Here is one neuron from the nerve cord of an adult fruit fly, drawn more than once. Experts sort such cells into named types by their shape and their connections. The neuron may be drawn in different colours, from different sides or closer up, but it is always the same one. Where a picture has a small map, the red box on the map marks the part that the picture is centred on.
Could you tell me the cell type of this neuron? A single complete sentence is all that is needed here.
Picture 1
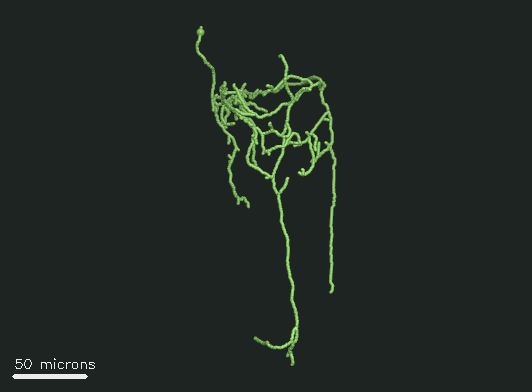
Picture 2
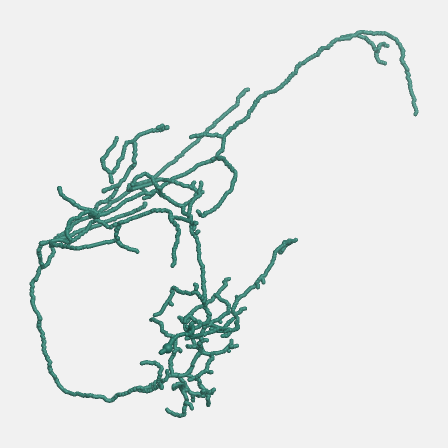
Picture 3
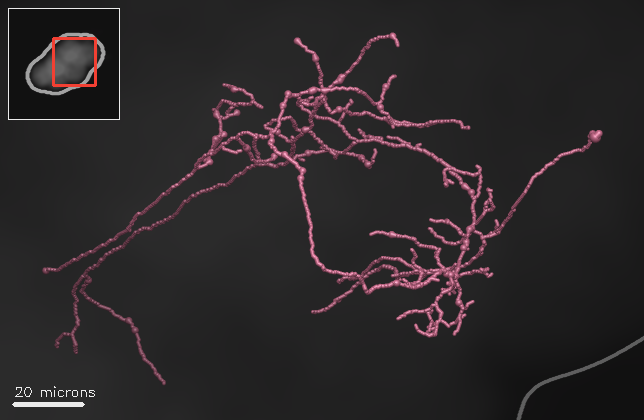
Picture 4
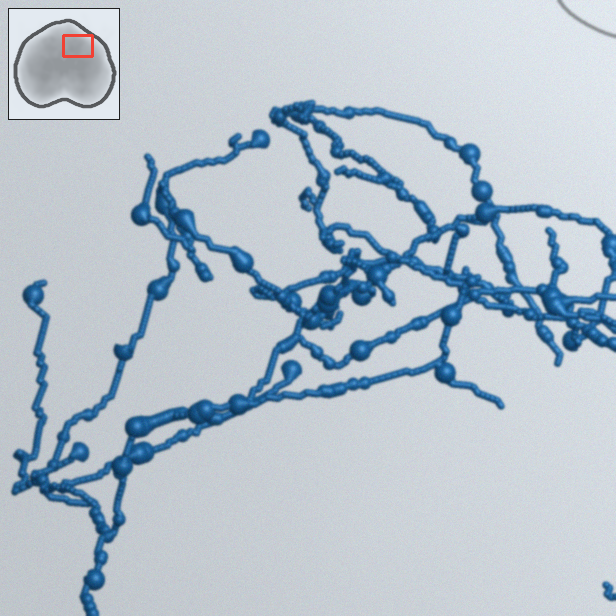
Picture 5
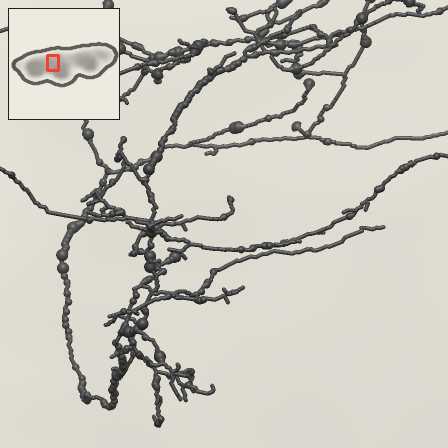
With respect to cell type, this neuron is IN17A116.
